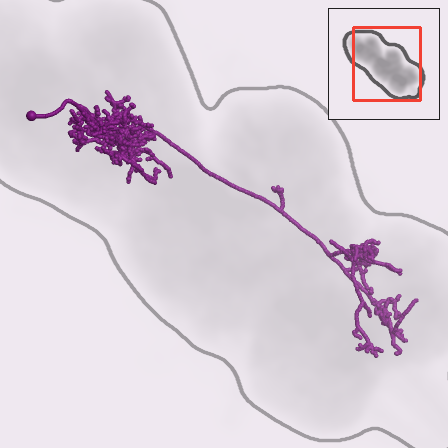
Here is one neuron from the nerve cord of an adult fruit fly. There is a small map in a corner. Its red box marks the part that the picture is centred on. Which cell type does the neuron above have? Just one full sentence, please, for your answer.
The neuron is of cell type INXXX110.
